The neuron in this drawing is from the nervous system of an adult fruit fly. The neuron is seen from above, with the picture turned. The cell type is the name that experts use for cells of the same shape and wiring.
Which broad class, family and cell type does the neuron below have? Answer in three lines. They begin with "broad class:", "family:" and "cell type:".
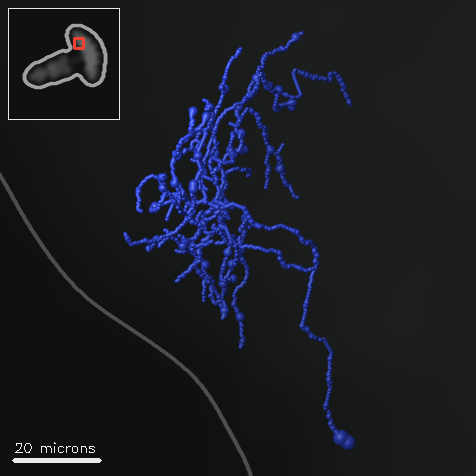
broad class: optic-lobe intrinsic neuron
family: Li
cell type: Li19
